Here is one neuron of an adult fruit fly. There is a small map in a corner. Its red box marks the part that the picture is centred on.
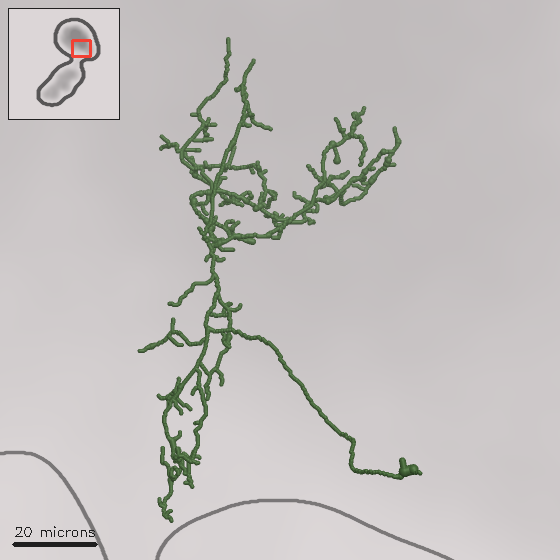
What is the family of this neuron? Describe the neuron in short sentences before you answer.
The cell body is at the lower right of the picture. By the scale bar it is about 120 microns tall in this view. Dozens of branch ends can be seen. It is a central-brain intrinsic neuron. The family is hemilineage LB3.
